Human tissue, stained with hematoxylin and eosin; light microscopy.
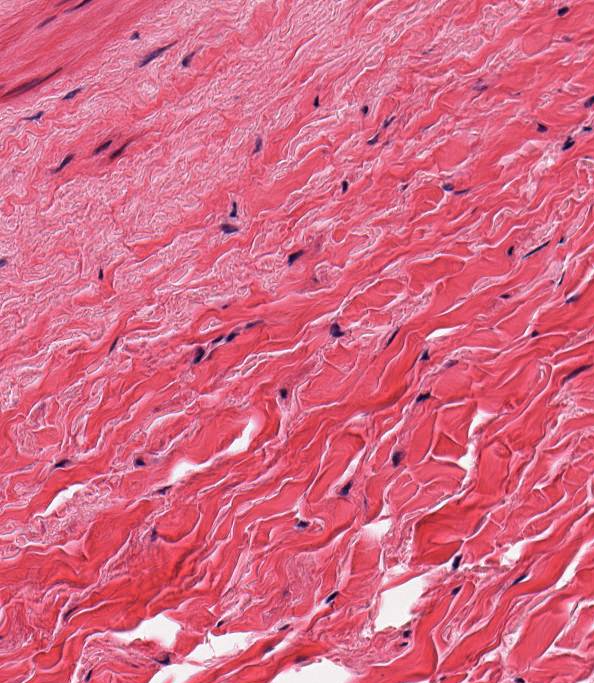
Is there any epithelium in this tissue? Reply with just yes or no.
No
